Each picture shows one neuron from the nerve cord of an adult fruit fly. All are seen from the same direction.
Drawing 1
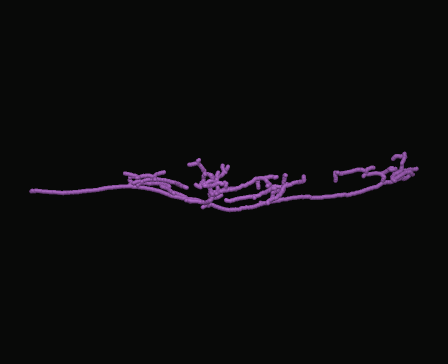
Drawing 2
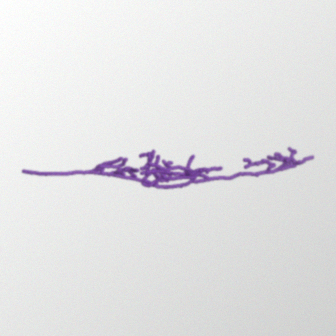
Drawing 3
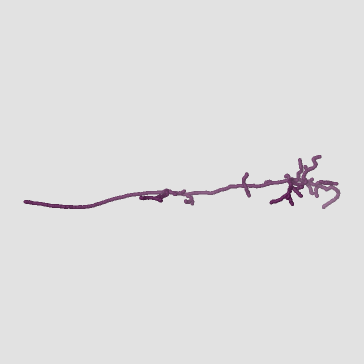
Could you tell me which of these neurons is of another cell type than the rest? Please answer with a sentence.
The neuron in drawing 3 is of another cell type than the rest.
